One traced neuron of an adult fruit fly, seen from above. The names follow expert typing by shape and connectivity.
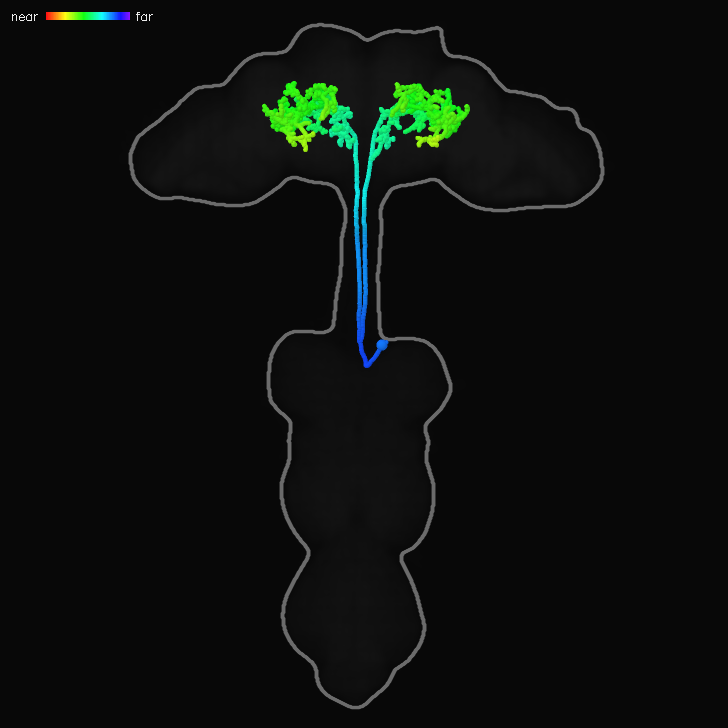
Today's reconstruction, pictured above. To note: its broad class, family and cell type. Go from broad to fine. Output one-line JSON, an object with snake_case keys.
{"broad_class": "ascending neuron", "family": "hemilineage 01A", "cell_type": "AN01A055"}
